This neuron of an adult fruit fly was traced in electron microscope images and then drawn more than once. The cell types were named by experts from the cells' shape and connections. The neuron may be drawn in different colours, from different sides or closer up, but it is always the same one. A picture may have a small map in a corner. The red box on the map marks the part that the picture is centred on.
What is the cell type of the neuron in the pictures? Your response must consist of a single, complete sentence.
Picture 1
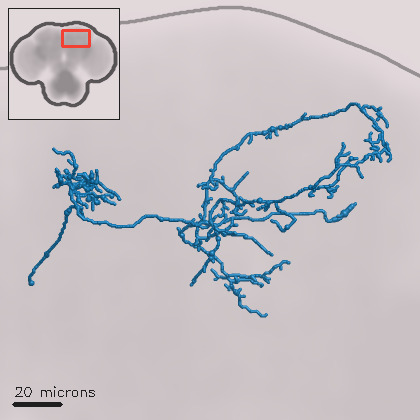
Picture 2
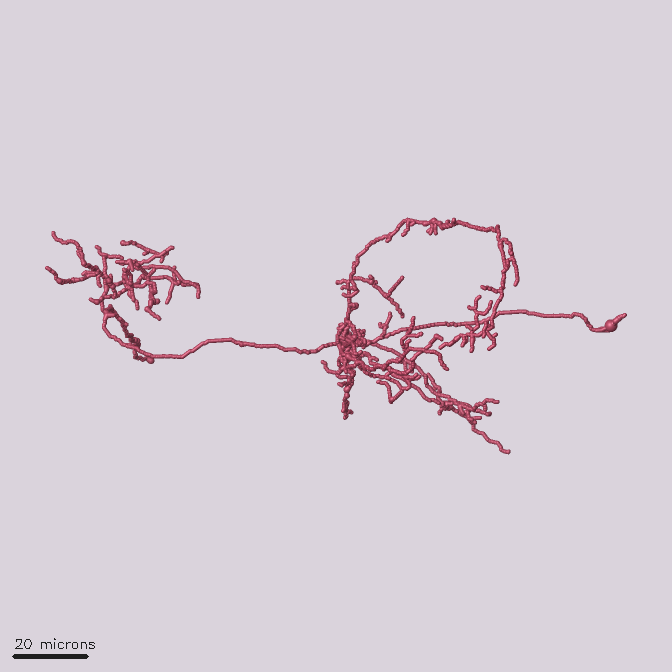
The neuron has SMP274 as its cell type.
